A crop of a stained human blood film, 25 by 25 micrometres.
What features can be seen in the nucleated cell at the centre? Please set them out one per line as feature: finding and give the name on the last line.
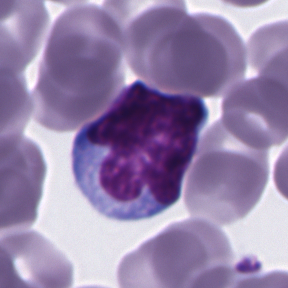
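Nucleus: fills most of the cell, touching the edge along top and right
Chromatin: dark purple, clumped rather than smooth
Cytoplasm: just a crescent along the left and lower side
Granules: no distinct coarse ones in the cytoplasm
Name: typical lymphocyte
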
